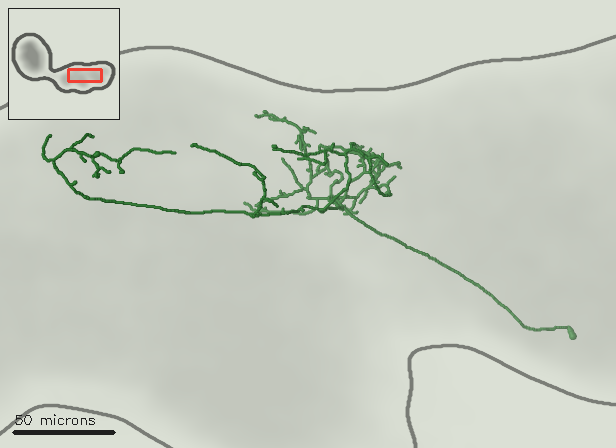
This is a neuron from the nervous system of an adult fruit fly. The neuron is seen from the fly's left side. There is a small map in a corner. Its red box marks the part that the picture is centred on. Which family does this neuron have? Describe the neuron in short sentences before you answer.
Its cell body lies at the lower right of the picture. By the scale bar it is about 250 microns wide in this view. This is a nerve-cord intrinsic neuron. Its family is hemilineage 07B.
